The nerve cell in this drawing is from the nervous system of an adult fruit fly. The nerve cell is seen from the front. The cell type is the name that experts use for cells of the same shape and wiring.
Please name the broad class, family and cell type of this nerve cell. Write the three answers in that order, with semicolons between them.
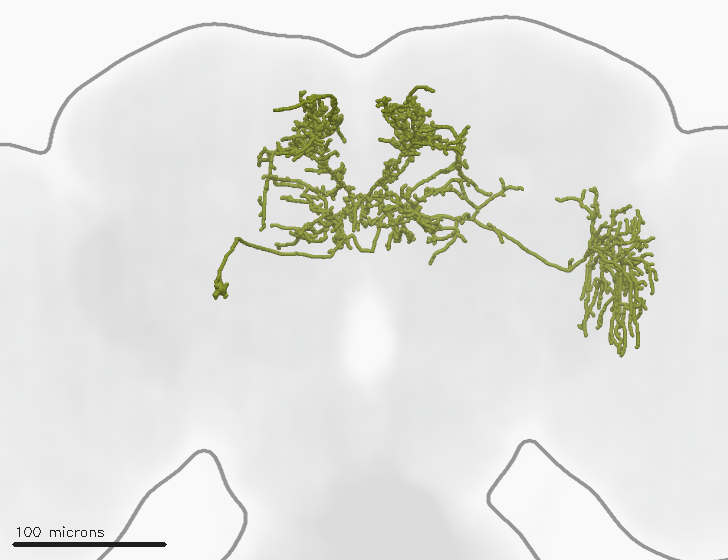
visual centrifugal neuron; LoVC; LoVC3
